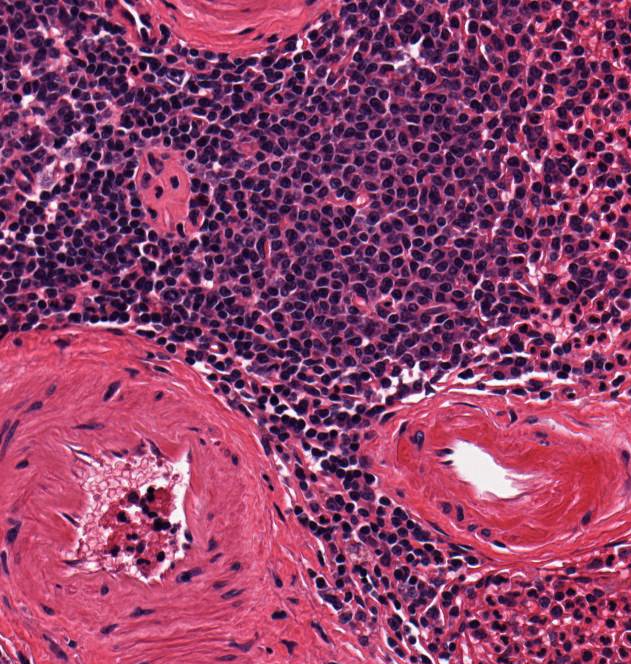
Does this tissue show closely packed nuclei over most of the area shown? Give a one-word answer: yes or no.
Yes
